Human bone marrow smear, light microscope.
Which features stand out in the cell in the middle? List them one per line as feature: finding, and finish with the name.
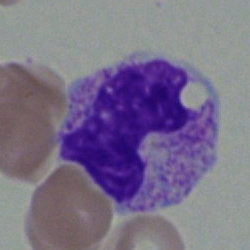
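Nucleus: deeply indented on the right, kidney-like
Cytoplasm: mostly off to the right, in the indentation
Vacuole: just one, round and clear, at upper right
Surface: no projections
Name: metamyelocyte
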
